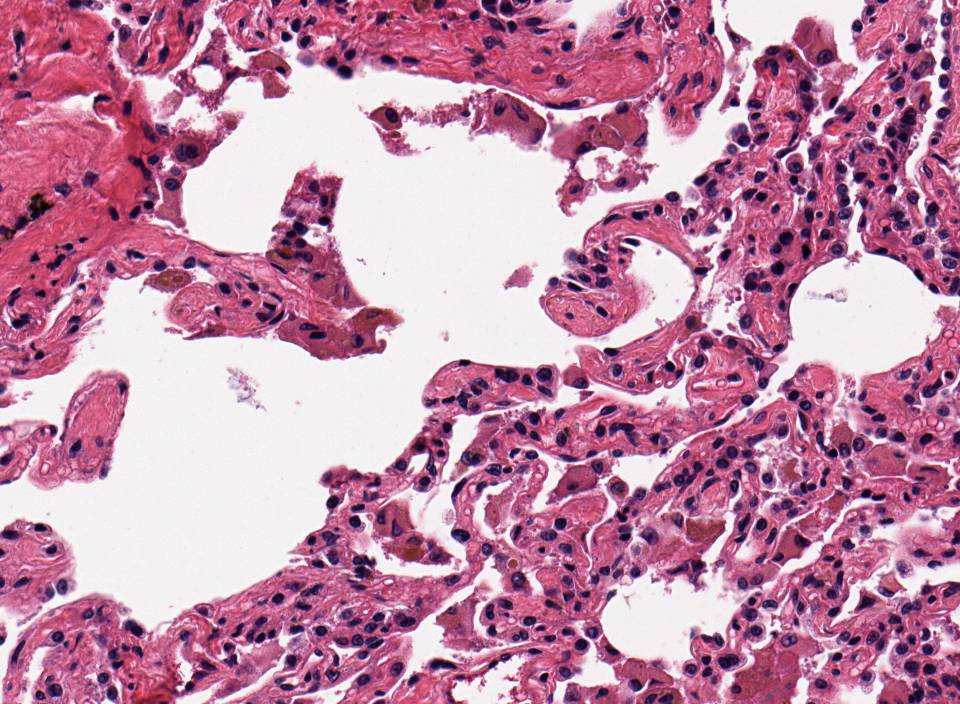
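Lung: a meshwork of branching tissue septa surrounds irregular empty spaces, the largest lying in the upper left and centre. Rounded cells with abundant golden-brown granular cytoplasm sit within the spaces, most numerous in the lower right half. Dense, bright pink collagenous tissue with sparse spindle-shaped nuclei occupies the upper left corner. No glands or fat cells are present anywhere in the field.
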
